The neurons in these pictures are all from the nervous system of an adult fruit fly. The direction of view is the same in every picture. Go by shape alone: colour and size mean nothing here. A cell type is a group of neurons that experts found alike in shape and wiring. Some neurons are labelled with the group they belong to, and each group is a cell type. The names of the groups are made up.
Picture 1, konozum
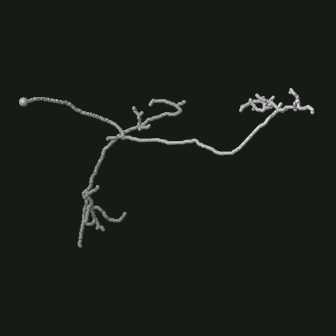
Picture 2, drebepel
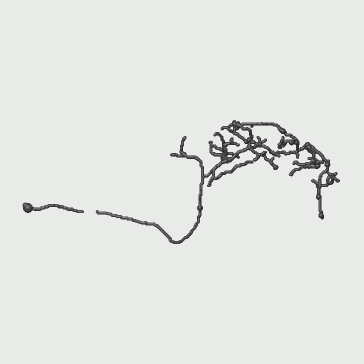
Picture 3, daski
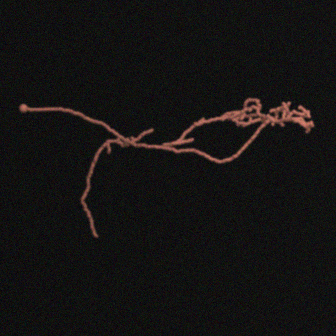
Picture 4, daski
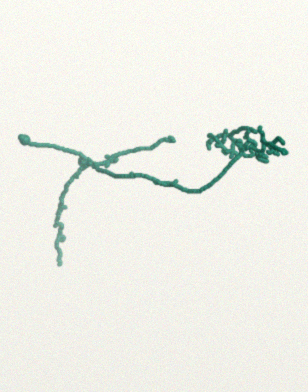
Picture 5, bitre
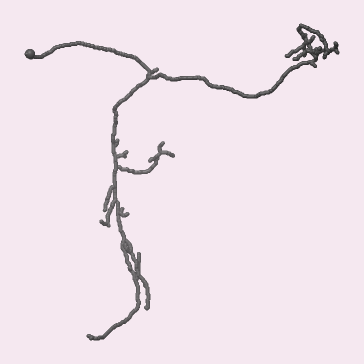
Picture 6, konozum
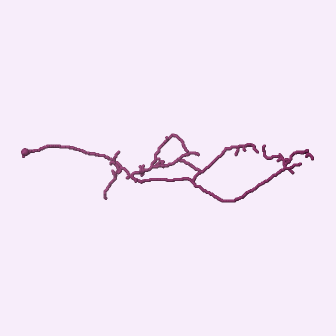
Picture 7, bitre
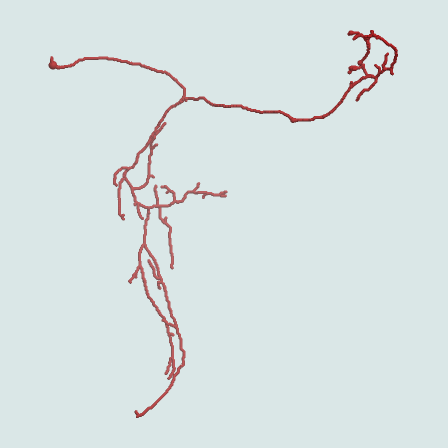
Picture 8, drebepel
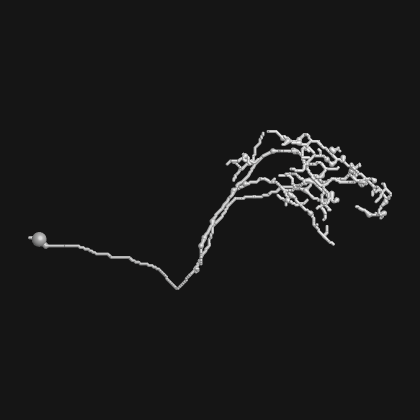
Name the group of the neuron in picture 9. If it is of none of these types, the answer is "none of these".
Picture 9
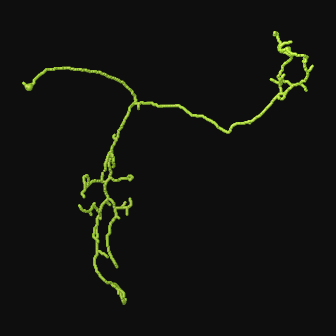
bitre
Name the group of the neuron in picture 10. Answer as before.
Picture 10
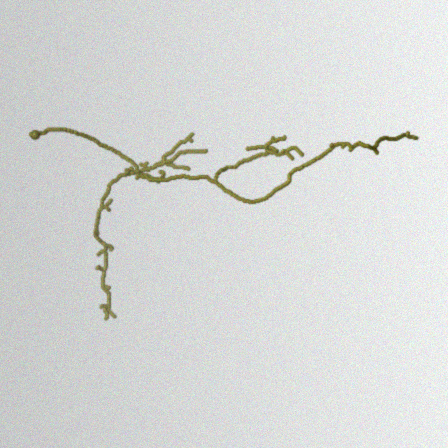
konozum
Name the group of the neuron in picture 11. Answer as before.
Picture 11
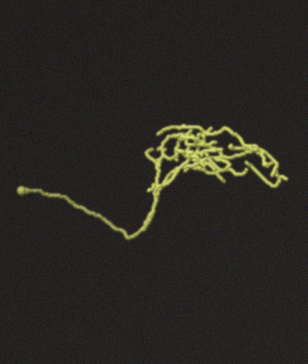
drebepel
